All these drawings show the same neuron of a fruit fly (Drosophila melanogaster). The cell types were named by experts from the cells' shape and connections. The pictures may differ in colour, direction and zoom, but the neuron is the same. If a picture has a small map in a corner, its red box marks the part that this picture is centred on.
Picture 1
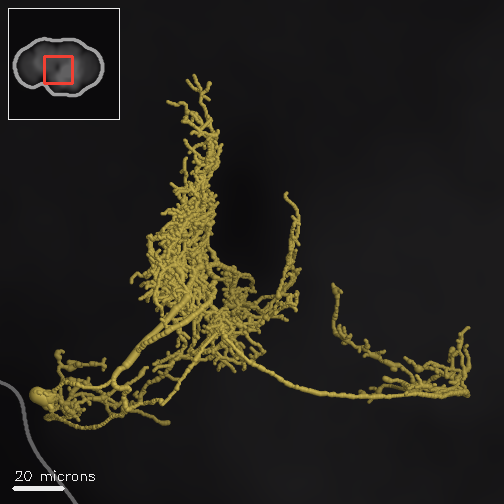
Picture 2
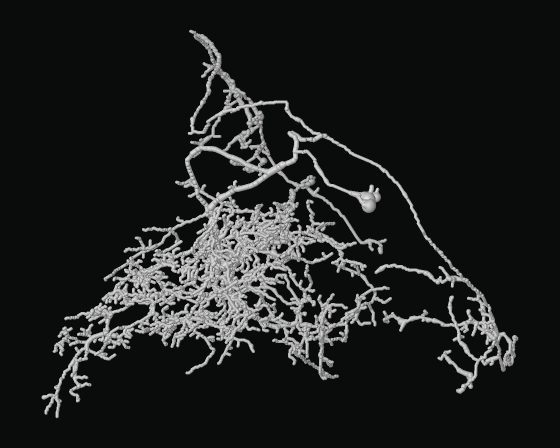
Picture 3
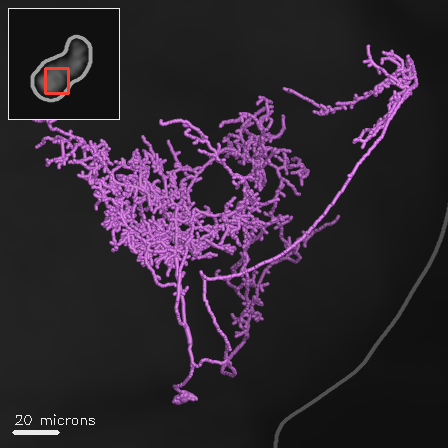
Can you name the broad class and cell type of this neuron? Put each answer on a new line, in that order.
central-brain intrinsic neuron
VES088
